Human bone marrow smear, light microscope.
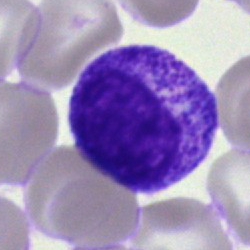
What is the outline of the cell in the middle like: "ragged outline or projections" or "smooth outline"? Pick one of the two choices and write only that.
Smooth outline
